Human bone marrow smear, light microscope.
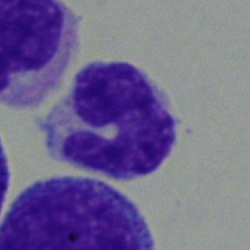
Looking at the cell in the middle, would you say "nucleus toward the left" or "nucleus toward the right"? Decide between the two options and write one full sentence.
The nucleus is shifted toward the right of this cell.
